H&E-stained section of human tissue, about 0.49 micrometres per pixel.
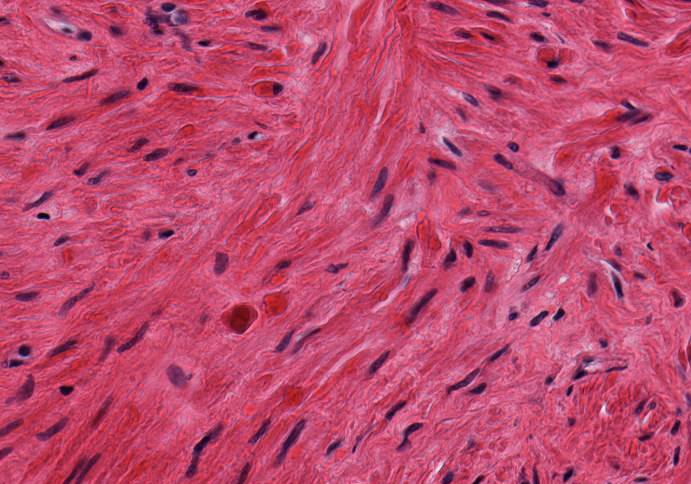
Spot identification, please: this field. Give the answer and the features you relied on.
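This is fibromuscular stroma. Follow the spindle cells: they form fascicles crossing in varying directions, with abundant, strongly eosinophilic, fibrillary cytoplasm. Now look at the nuclei, elongated and cigar-shaped with blunt ends.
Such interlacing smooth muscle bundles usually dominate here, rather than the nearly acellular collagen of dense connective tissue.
Notice, too, that there are no glands or epithelium.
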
